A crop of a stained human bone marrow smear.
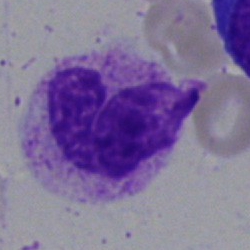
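Metamyelocyte: a roughly round cell at the centre of a stained human bone marrow smear. The nucleus is folded into two overlapping lobes, with a notch at the top. Fine purple granules are scattered through the cytoplasm, and no clear vacuoles are seen.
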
